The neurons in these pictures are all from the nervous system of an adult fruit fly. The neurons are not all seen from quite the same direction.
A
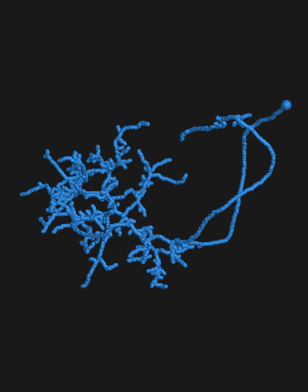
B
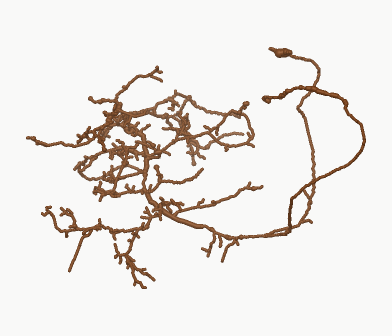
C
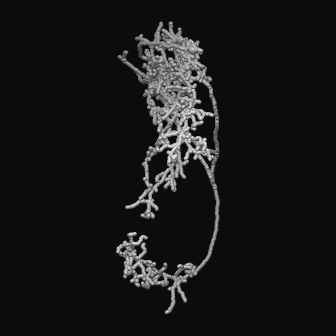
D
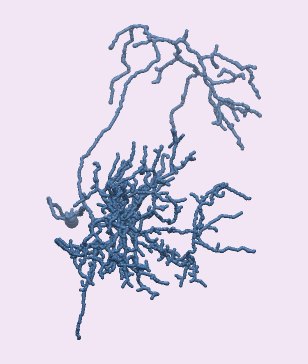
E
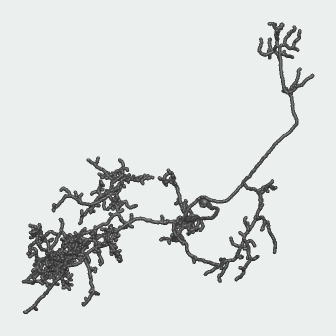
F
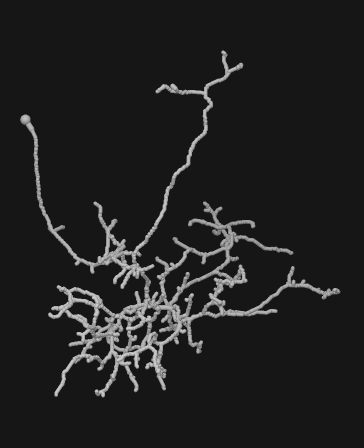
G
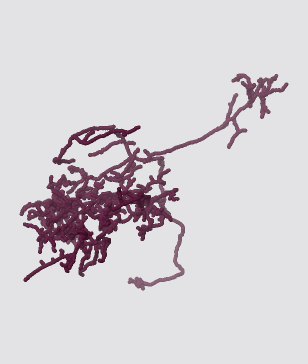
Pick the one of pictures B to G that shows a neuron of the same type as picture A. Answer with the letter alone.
B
